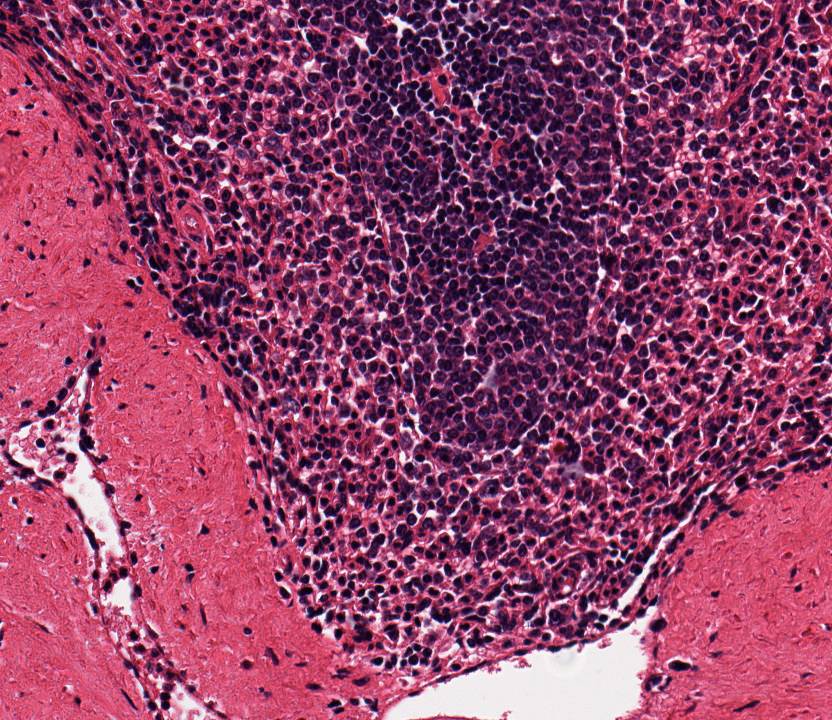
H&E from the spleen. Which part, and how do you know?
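Here you have white pulp: a dense sheet of small round cells in the upper centre, tapering to a point toward the bottom centre. Most are lymphocytes, with small, round, dark nuclei and scant cytoplasm, packed tighter in a darker middle zone than at the edges.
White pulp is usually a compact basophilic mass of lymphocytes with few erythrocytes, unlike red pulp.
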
